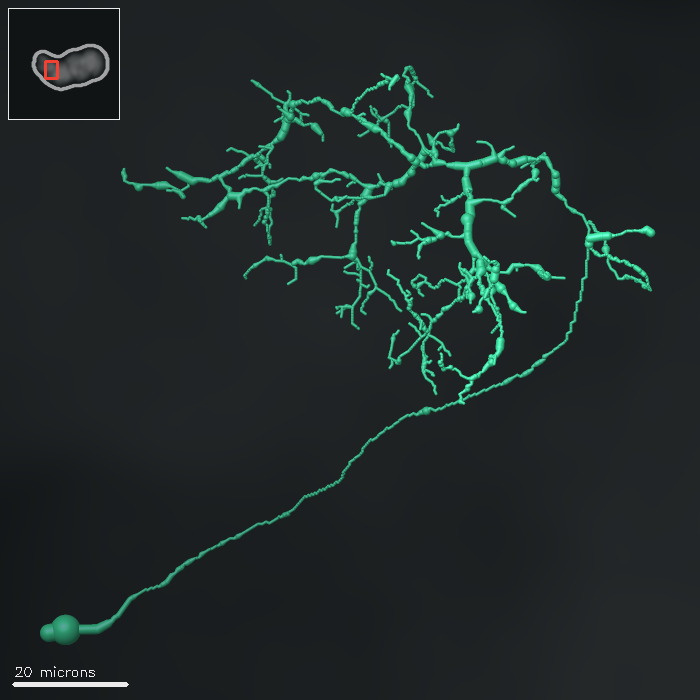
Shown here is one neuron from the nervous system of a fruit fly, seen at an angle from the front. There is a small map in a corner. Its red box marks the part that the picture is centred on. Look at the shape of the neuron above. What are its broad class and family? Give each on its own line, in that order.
nerve-cord intrinsic neuron
hemilineage 12A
